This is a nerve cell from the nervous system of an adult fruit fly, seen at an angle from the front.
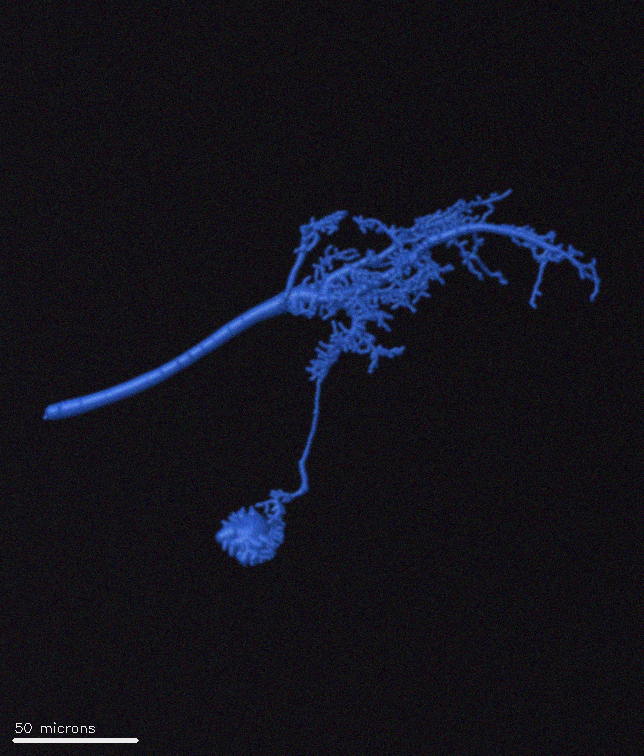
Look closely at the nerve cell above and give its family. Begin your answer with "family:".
family: hemilineage 16B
